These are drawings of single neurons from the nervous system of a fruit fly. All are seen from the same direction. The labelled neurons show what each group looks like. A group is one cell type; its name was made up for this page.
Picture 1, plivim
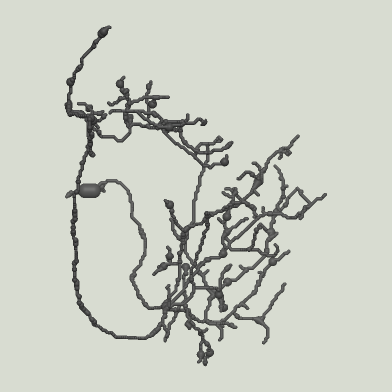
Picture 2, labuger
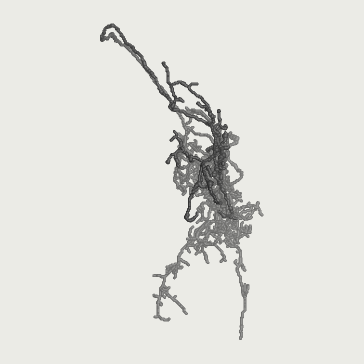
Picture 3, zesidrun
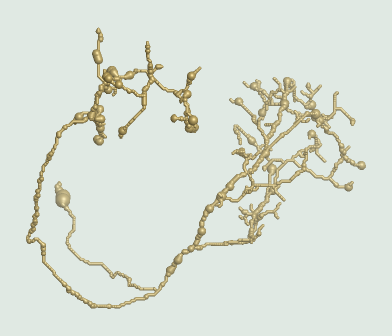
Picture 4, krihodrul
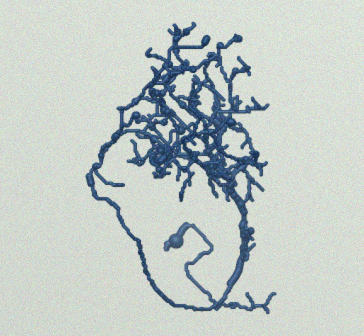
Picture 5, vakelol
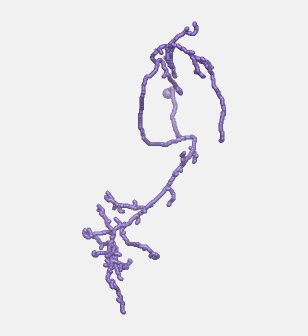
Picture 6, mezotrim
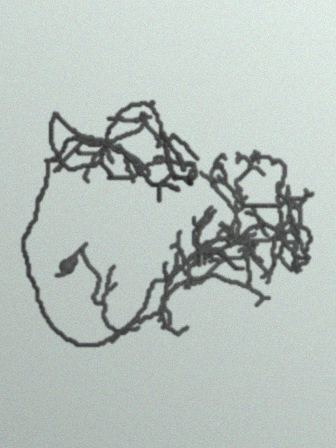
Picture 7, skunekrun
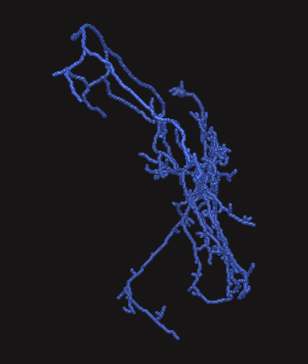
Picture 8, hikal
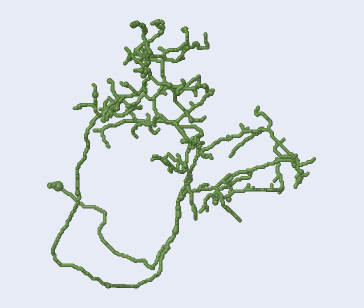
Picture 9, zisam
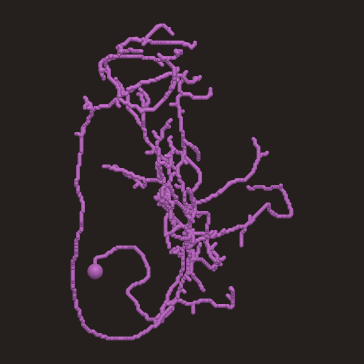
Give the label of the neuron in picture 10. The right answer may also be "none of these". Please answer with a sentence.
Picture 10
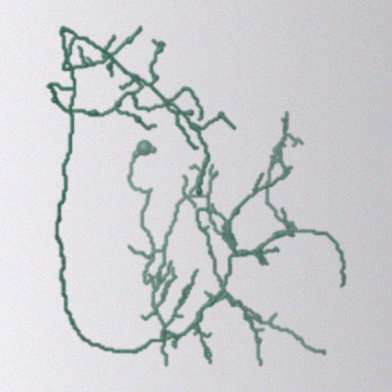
It belongs to plivim.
